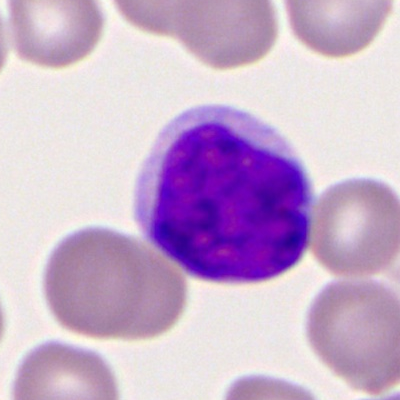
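Lymphocyte, centre. Outline roughly round, smooth. Nucleus a single unlobed mass filling most of the cell. Cytoplasm pale lavender-blue.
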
